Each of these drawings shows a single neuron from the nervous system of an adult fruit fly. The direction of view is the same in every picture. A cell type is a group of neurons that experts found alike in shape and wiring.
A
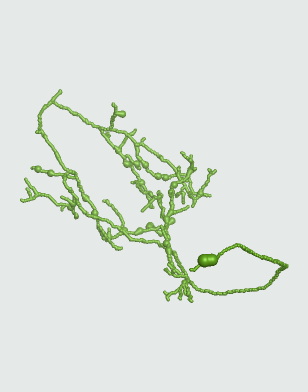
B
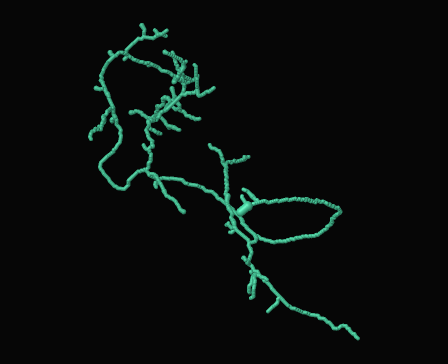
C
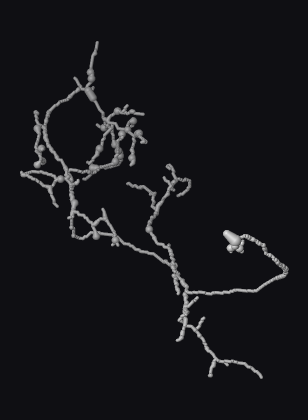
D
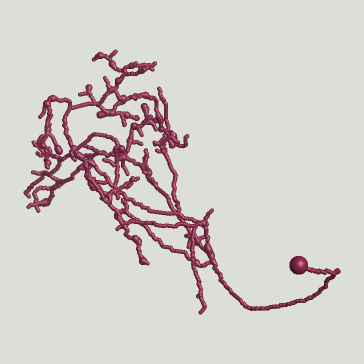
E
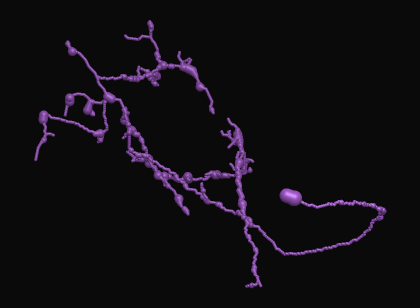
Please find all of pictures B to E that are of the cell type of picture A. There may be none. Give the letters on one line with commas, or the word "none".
E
